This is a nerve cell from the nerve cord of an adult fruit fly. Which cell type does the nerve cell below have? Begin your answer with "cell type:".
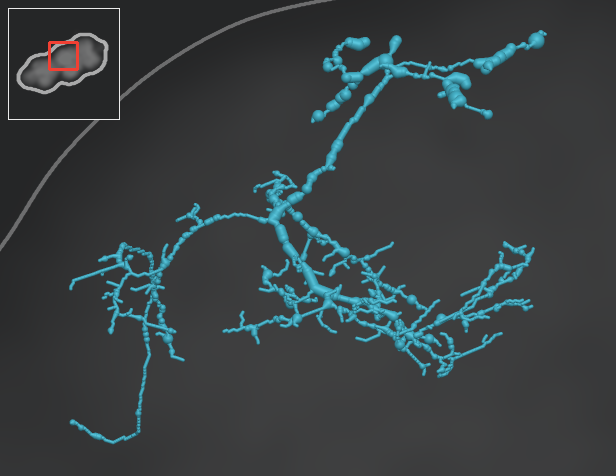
cell type: IN03B073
